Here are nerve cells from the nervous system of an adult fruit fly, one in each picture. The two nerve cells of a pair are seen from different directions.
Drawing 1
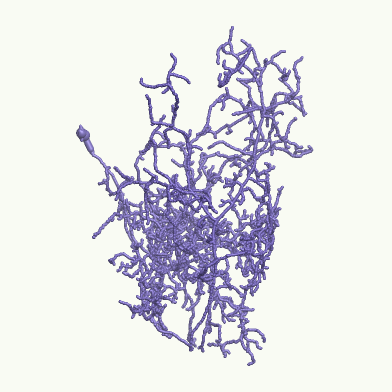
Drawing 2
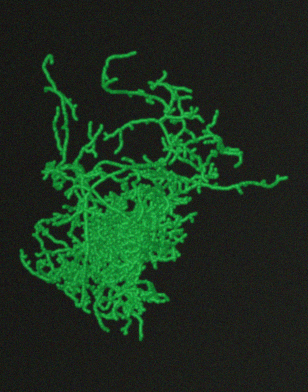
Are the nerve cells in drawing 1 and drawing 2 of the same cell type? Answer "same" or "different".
same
